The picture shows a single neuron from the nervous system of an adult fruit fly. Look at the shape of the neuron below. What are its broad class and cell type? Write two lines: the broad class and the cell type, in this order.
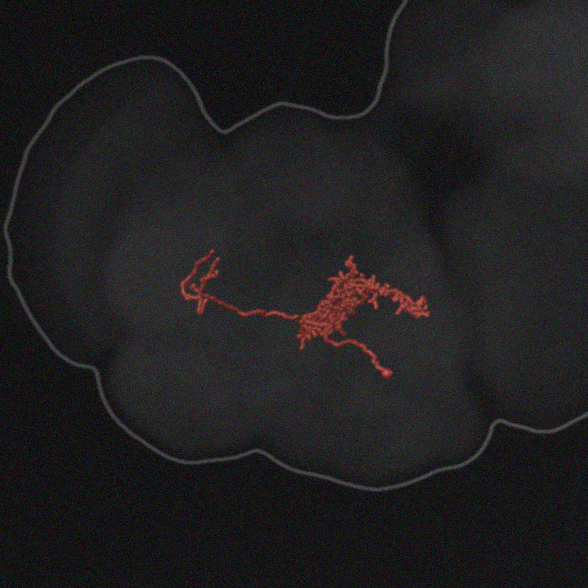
central-brain intrinsic neuron
LAL194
